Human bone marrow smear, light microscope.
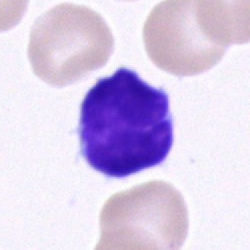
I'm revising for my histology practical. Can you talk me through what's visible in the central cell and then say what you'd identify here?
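Almost the entire cell is taken up by its nucleus. The chromatin is dense, broken only by faint paler streaks. No nucleoli can be made out, and the cell shows no granules. This cell is a lymphocyte.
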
